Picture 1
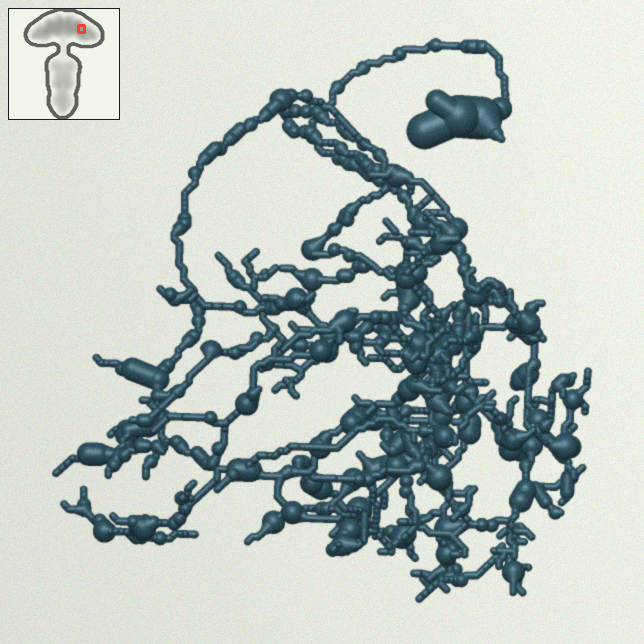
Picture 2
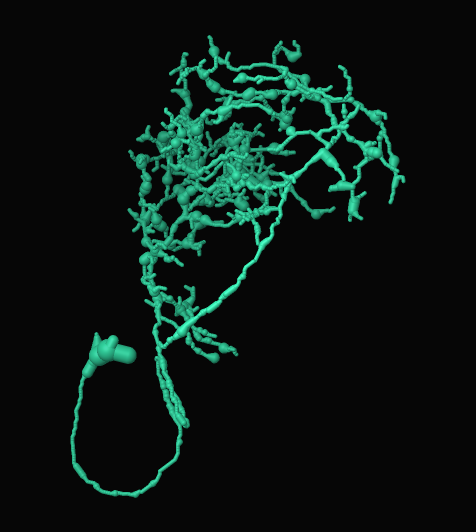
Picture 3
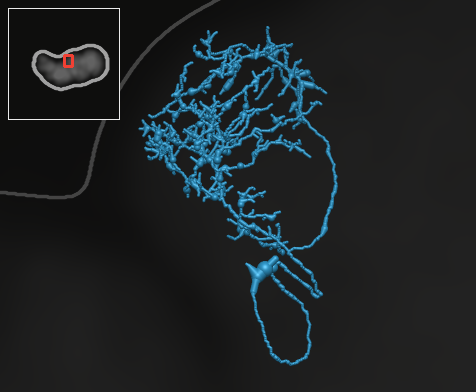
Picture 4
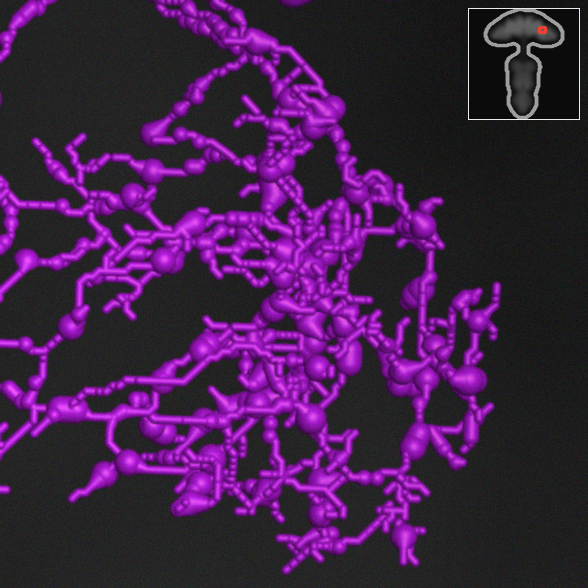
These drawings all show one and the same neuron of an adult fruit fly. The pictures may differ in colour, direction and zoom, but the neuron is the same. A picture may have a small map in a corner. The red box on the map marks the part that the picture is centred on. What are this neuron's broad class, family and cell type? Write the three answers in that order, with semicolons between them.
central-brain intrinsic neuron; hemilineage LHl1; LHAV4a1_b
